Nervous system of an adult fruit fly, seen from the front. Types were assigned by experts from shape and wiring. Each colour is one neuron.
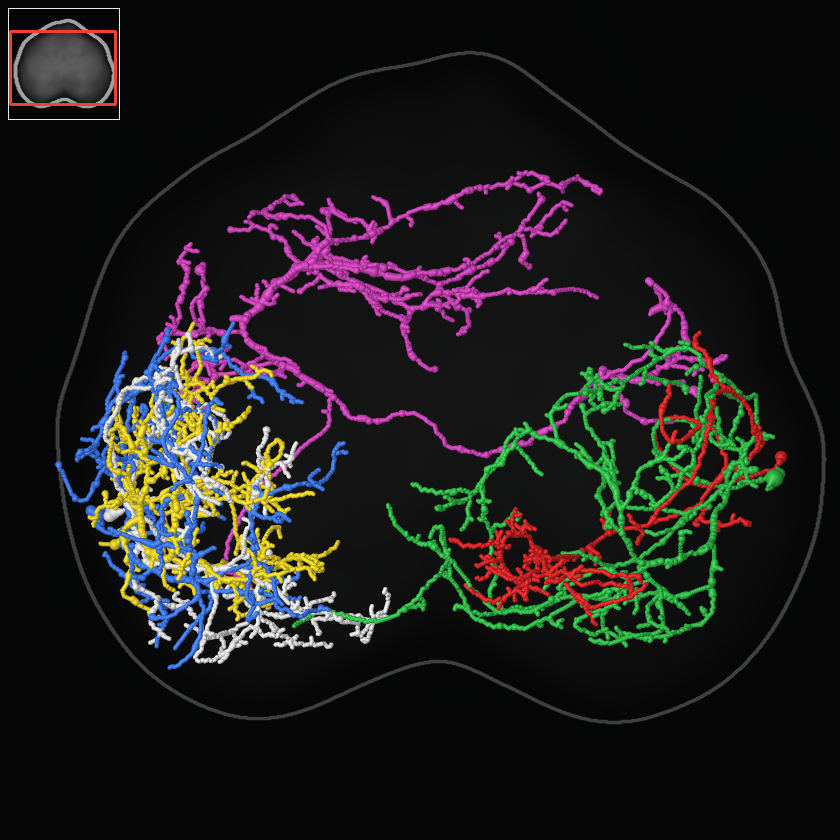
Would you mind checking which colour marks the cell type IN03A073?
white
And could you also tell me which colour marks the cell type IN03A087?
blue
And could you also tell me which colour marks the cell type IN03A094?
red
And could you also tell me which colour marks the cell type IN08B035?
magenta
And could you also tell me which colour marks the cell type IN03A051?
green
